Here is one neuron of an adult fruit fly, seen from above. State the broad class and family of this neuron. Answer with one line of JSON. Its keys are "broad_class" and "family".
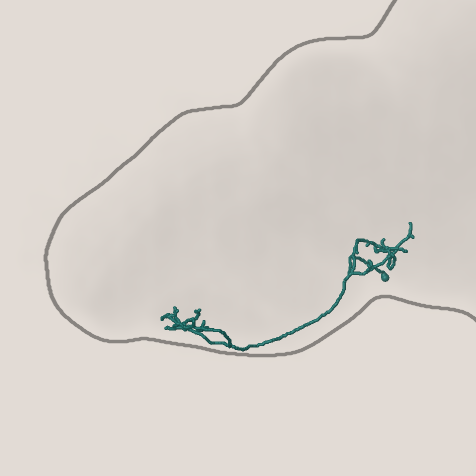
{"broad_class": "visual centrifugal neuron", "family": "LPT"}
